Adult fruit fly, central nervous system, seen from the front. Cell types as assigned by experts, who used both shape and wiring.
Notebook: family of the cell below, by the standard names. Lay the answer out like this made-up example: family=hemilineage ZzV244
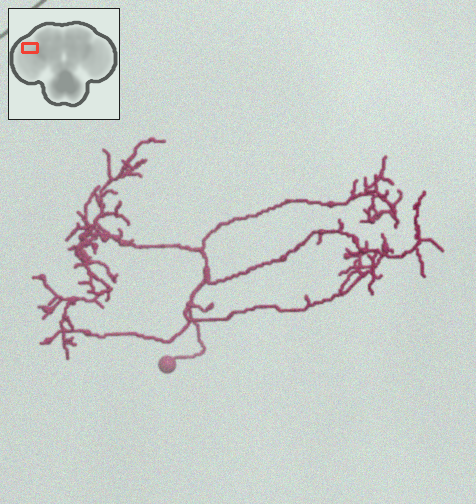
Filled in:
family=Y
